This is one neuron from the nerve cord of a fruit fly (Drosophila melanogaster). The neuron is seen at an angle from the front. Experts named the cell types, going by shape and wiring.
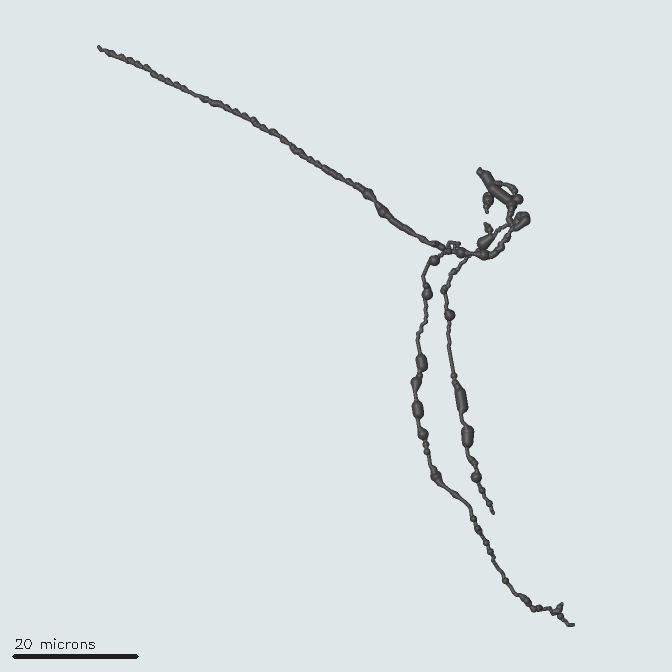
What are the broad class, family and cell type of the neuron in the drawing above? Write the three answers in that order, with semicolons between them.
sensory neuron entering the nerve cord; class mechanosensory tactile; SNta03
